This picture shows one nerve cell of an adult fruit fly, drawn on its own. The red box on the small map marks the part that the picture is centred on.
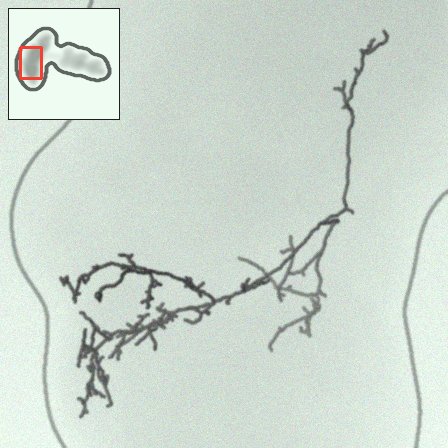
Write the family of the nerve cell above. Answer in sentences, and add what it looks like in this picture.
Its family is hemilineage SMPad2. Its broad class is central-brain intrinsic neuron. It is in the brain and does not reach the nerve cord. The picture shows dozens of branch ends.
